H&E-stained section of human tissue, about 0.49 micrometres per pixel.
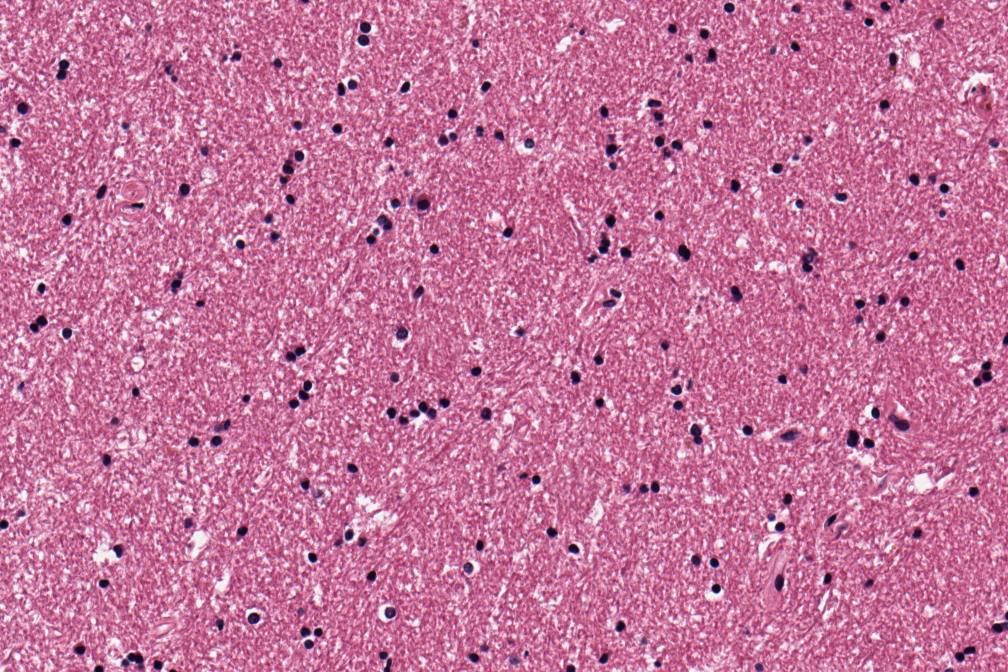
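Cerebral cortex: the field is just a uniform pink matrix, with small cells scattered fairly evenly and no organised units to speak of. Their nuclei are small, round and dark, and many look almost bare, with hardly any cytoplasm visible. You'll notice several of those dark nuclei sit in a clear halo.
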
